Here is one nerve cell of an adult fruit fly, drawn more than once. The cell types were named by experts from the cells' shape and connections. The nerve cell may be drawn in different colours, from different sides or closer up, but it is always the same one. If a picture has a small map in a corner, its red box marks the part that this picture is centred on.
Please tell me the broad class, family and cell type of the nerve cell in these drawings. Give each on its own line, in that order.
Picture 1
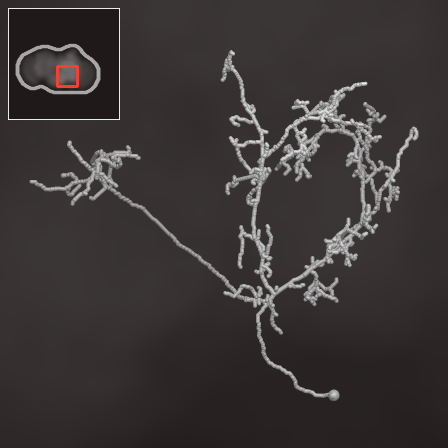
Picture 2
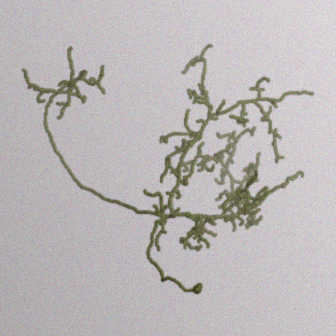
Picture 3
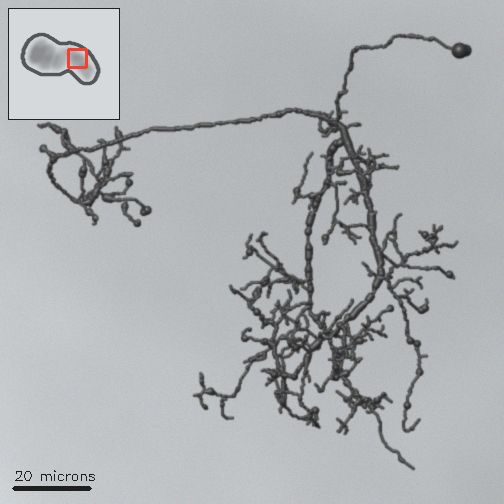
nerve-cord intrinsic neuron
hemilineage 06B
IN06B063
